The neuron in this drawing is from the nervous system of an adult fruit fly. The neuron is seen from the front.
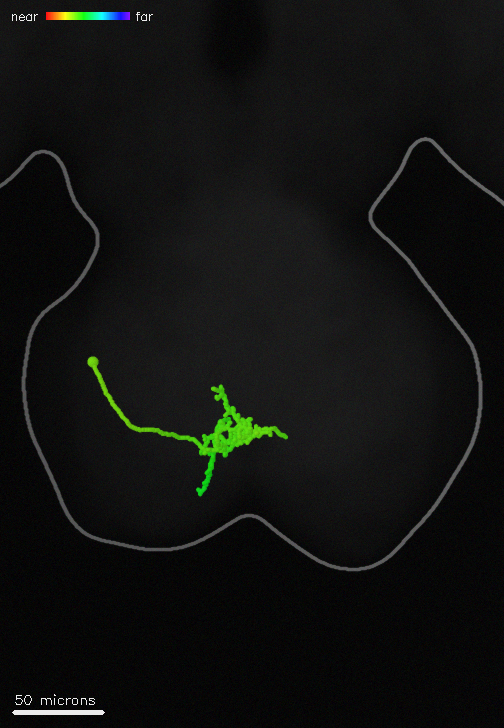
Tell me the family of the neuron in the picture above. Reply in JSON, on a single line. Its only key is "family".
{"family": "hemilineage 09A"}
